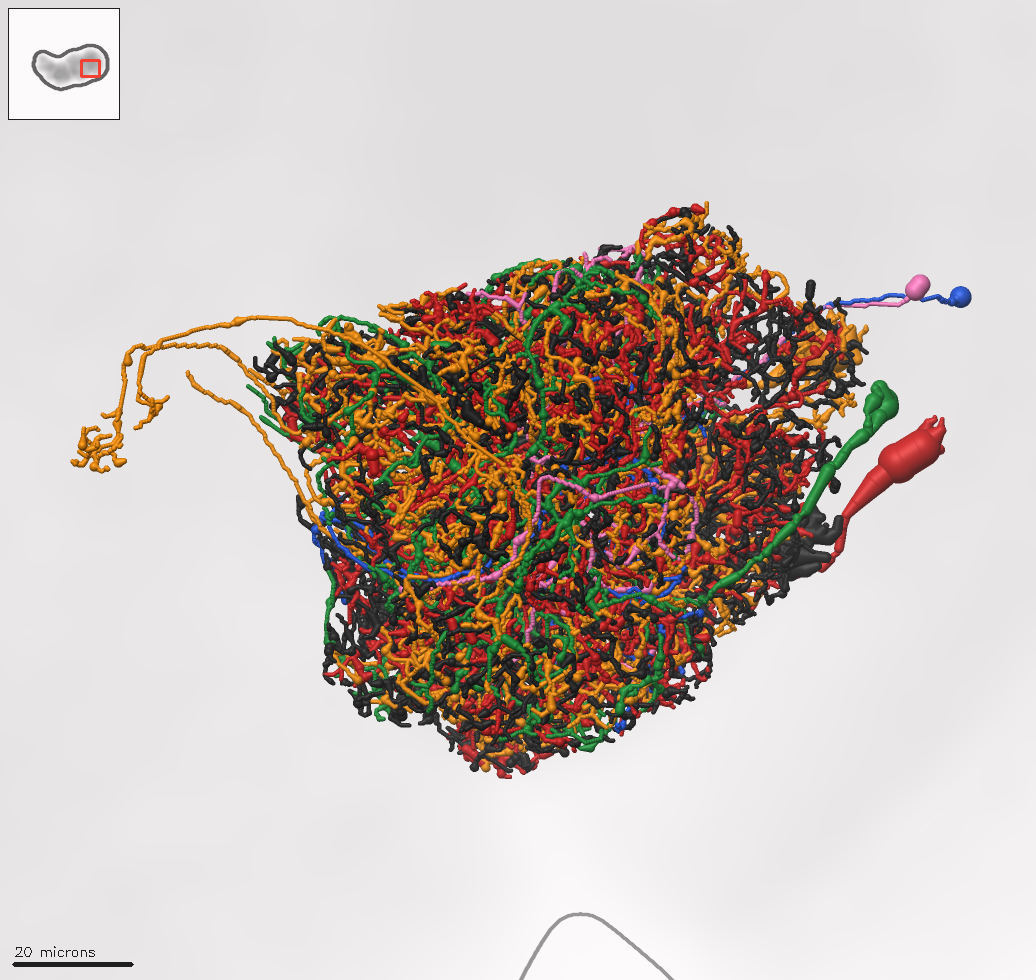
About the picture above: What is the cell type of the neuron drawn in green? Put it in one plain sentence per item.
The cell type is lLN2X02.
